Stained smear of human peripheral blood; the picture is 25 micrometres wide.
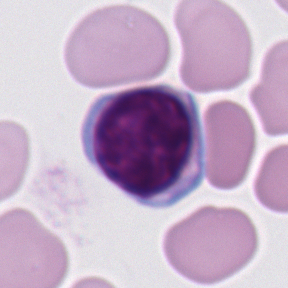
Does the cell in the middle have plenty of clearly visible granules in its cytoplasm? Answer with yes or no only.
No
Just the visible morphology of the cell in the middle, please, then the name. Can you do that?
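Size comes first: the cell measures about 11 micrometres across, and its nucleus about 9 micrometres across. As for shape and position, the nucleus is round in outline, fills about 70% of the cell's area, and nearly reaches the cell edge at the top. The chromatin is dark and coarsely clumped. Last is the cytoplasm, which is pale blue and forms only a thin rim around the nucleus. The name is typical lymphocyte.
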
